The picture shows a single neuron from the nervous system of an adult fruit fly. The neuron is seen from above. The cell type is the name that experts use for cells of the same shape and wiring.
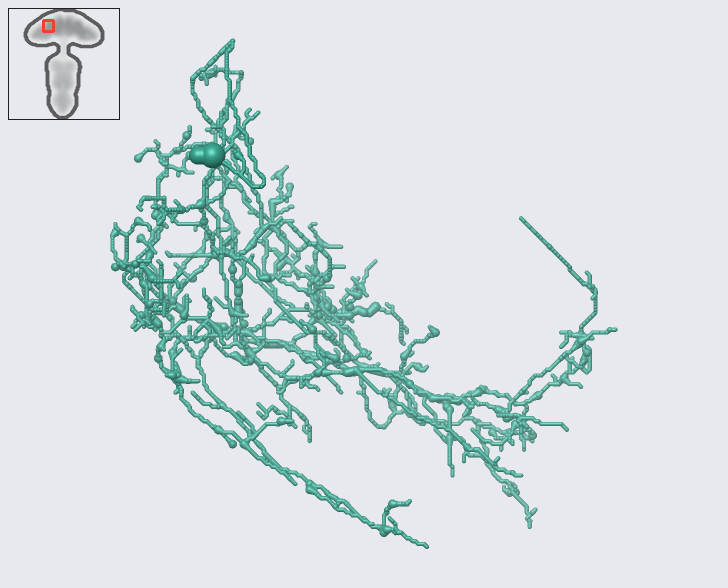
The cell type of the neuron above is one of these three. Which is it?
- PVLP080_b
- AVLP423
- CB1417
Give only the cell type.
PVLP080_b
